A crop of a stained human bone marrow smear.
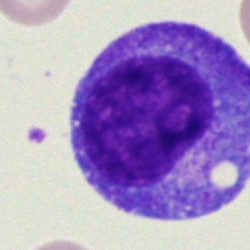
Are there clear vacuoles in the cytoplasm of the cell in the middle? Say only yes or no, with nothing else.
Yes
